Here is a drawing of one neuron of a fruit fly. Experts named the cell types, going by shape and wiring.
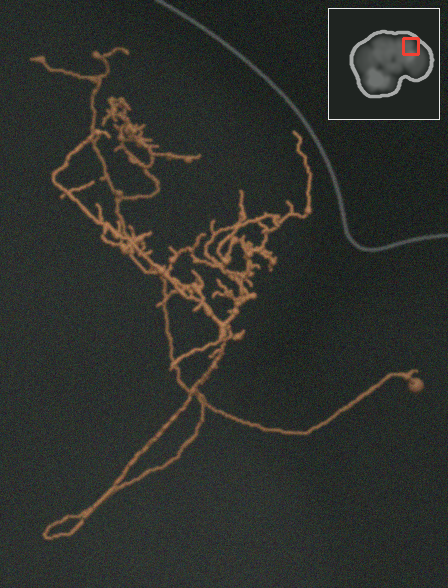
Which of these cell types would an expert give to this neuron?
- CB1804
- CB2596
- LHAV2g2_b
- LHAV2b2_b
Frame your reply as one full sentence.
This neuron represents the cell type CB1804.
